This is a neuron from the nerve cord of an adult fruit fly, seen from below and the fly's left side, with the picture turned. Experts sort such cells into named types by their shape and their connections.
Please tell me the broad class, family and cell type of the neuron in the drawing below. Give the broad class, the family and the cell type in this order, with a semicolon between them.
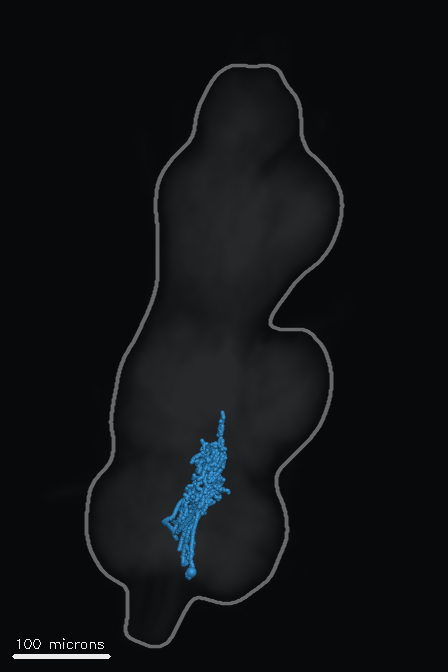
nerve-cord intrinsic neuron; hemilineage 02A; IN02A019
